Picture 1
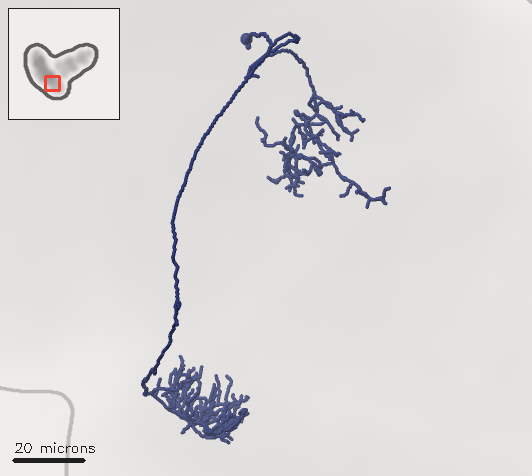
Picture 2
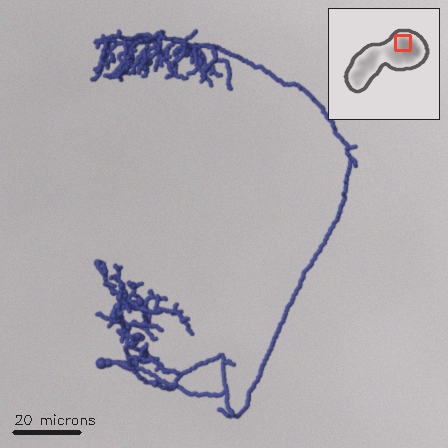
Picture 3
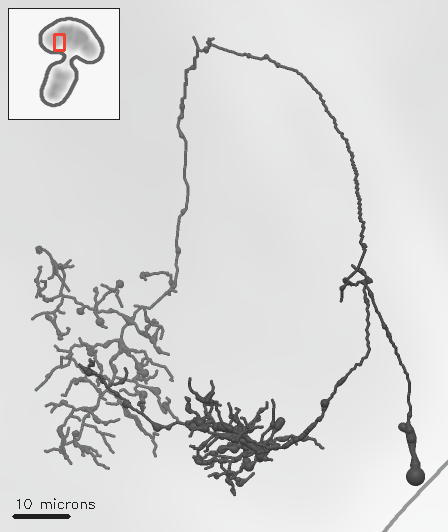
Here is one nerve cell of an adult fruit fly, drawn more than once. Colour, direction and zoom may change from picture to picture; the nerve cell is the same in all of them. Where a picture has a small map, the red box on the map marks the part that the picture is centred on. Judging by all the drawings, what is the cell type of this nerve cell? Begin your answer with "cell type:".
cell type: MeLo13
